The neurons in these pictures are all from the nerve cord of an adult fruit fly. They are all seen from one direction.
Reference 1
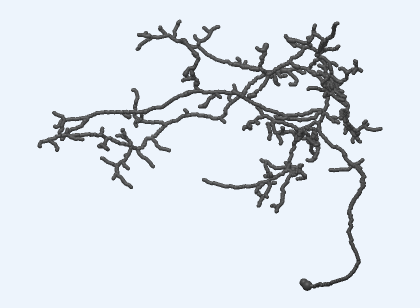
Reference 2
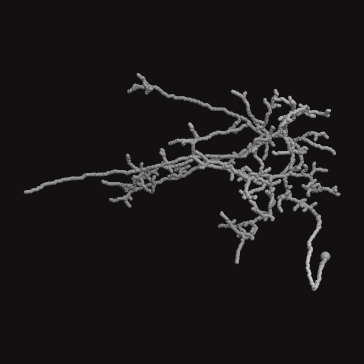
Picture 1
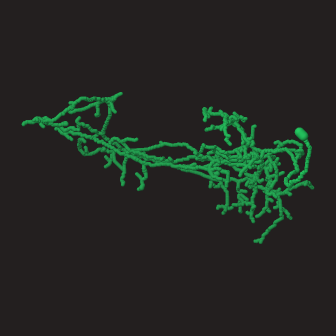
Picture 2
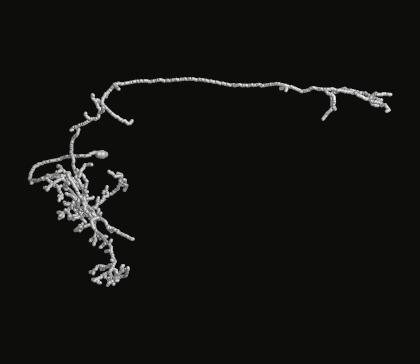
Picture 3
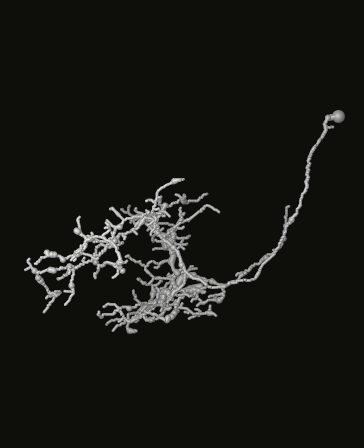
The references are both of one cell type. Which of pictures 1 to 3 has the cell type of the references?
1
